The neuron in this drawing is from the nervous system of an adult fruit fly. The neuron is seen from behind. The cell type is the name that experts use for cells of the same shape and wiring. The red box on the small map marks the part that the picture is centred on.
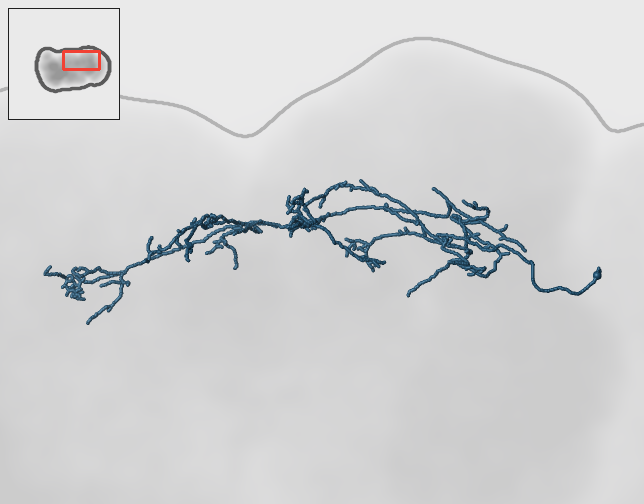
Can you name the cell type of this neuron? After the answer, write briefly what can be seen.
Its cell type is SMP039. It is a central-brain intrinsic neuron. The cell body can be seen on the right of the picture. Dozens of branch ends can be seen.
